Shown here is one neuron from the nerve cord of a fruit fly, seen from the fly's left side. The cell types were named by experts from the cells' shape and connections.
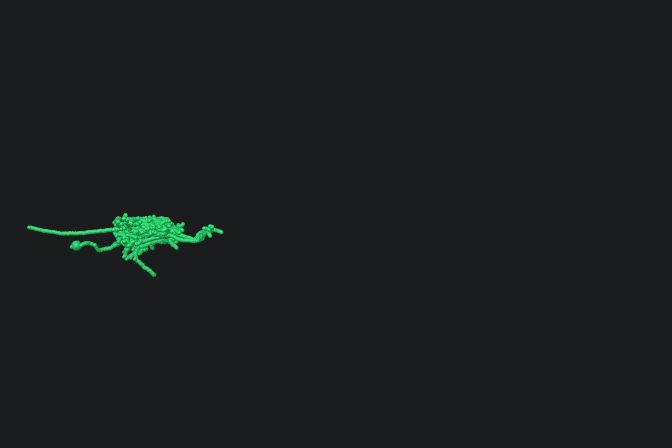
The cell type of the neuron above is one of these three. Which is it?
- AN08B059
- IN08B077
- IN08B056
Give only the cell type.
AN08B059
